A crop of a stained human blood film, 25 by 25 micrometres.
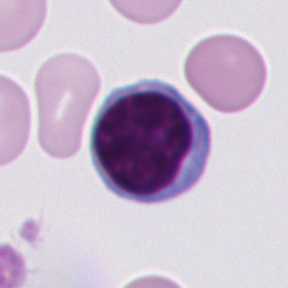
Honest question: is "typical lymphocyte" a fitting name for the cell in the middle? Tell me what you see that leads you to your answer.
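Taking granules first, none are seen in the cytoplasm.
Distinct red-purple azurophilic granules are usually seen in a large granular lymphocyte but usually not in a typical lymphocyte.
This feature goes with typical lymphocyte. As for the amount of cytoplasm, the nucleus fills most of the cell.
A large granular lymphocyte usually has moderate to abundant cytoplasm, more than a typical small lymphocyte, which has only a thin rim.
This too goes with typical lymphocyte. The cytoplasm is pale blue.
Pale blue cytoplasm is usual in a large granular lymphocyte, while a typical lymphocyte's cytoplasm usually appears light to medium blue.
So the colour fits either name. The remaining features are a round, smooth outline, a nucleus round in outline and about 9 micrometres across, dark purple and coarsely clumped chromatin, and no vacuoles in the cytoplasm. The verdict: the cell is a typical lymphocyte, and large granular lymphocyte does not fit.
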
